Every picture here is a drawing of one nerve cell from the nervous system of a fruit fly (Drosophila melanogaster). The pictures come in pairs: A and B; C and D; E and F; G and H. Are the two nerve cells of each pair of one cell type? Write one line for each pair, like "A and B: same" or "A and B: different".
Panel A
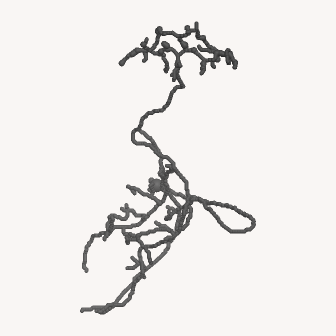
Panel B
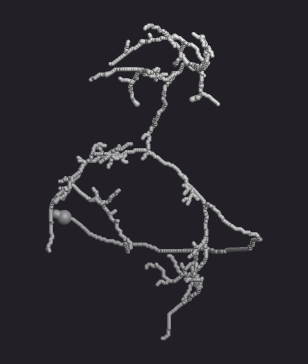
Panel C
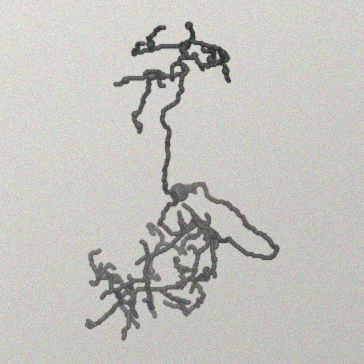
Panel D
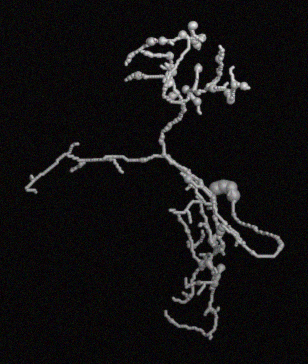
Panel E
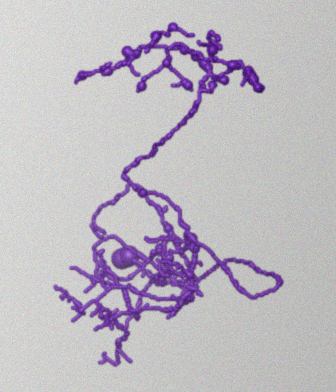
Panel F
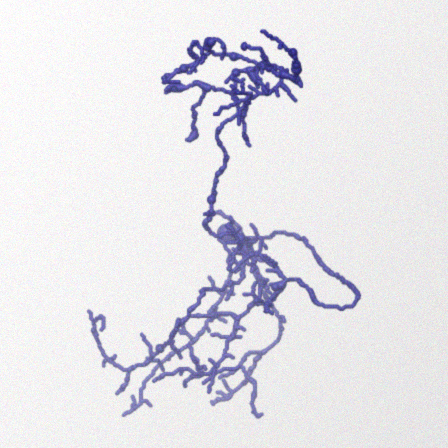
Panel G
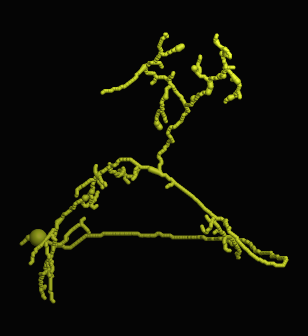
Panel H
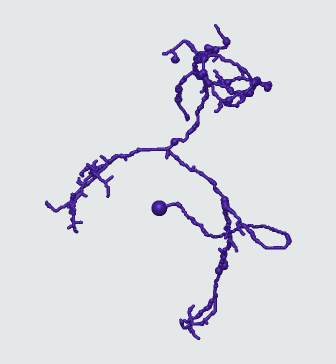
A and B: different
C and D: different
E and F: same
G and H: same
